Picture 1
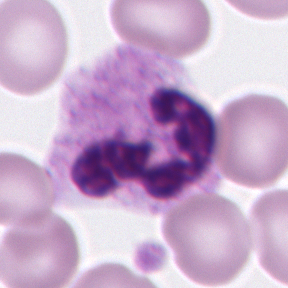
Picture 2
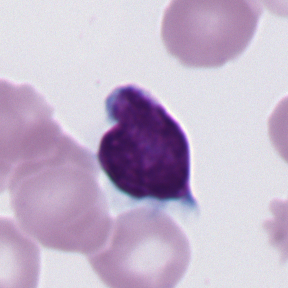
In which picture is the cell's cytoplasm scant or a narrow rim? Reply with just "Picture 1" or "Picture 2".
Picture 2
